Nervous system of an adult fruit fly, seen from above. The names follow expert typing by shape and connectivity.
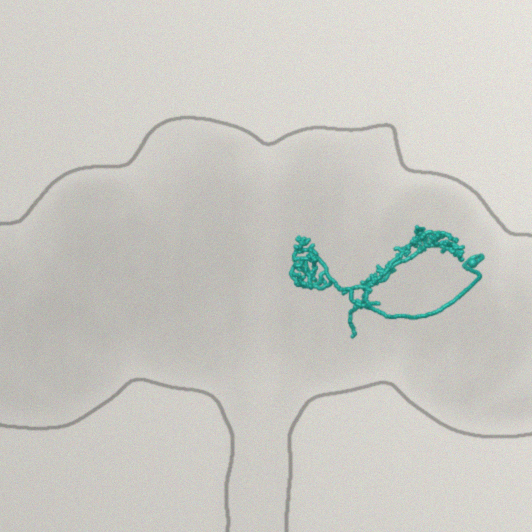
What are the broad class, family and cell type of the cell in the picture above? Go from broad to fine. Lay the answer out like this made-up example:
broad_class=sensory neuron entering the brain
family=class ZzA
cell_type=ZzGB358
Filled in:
broad_class=central-brain intrinsic neuron
family=hemilineage SLPav2
cell_type=SMP047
